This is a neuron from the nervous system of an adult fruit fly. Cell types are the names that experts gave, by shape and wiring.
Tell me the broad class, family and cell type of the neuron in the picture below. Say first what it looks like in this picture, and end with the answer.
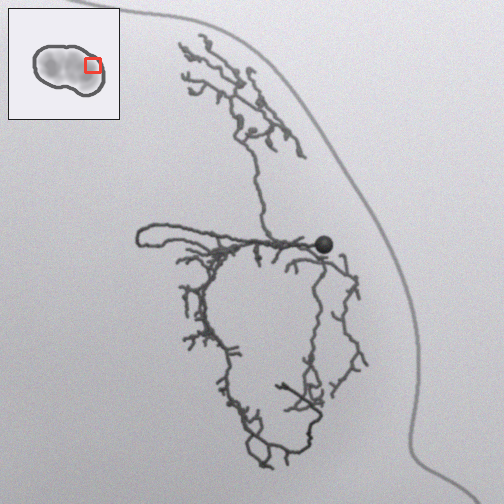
Dozens of branch ends can be seen. In this view it is taller than it is wide. It is a central-brain intrinsic neuron. The family is hemilineage LHp2. Its cell type is CB1752.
